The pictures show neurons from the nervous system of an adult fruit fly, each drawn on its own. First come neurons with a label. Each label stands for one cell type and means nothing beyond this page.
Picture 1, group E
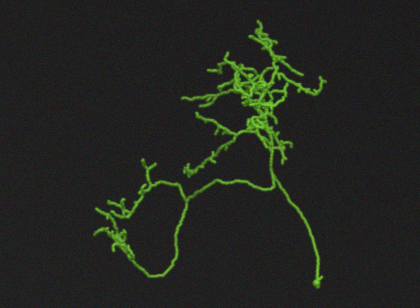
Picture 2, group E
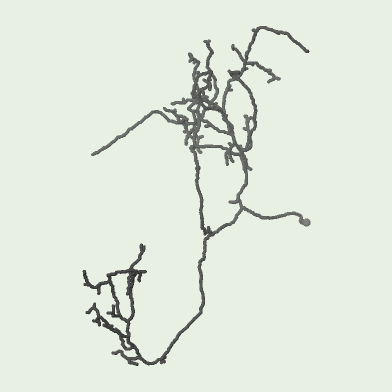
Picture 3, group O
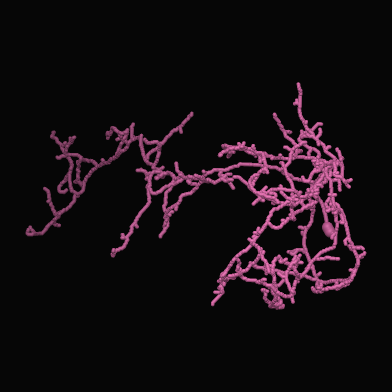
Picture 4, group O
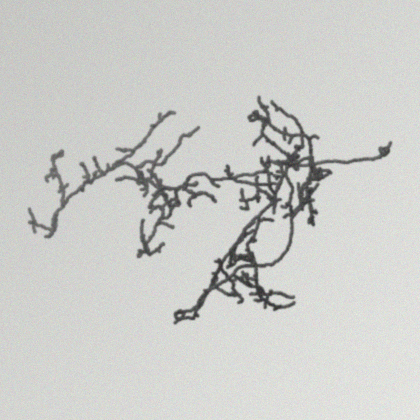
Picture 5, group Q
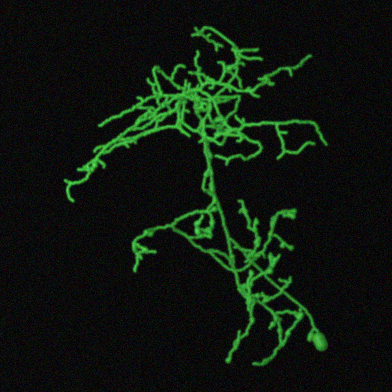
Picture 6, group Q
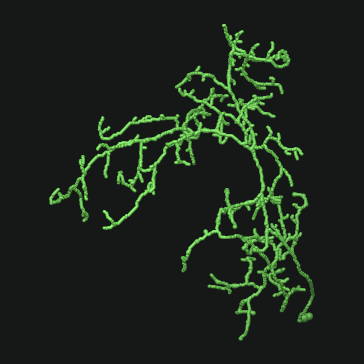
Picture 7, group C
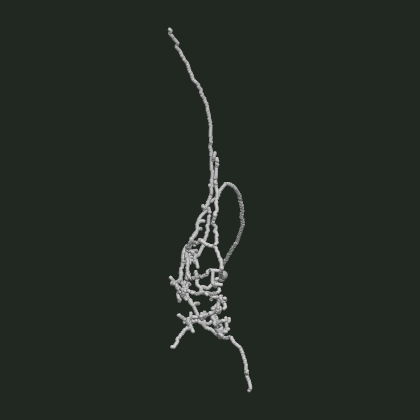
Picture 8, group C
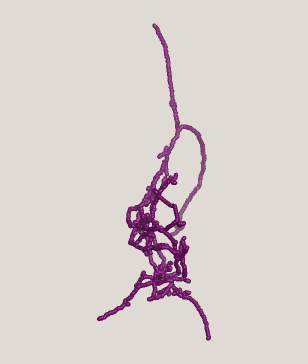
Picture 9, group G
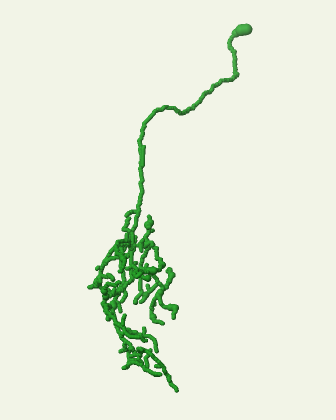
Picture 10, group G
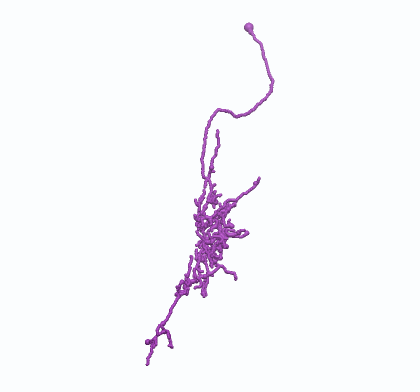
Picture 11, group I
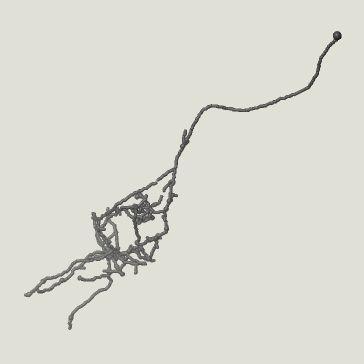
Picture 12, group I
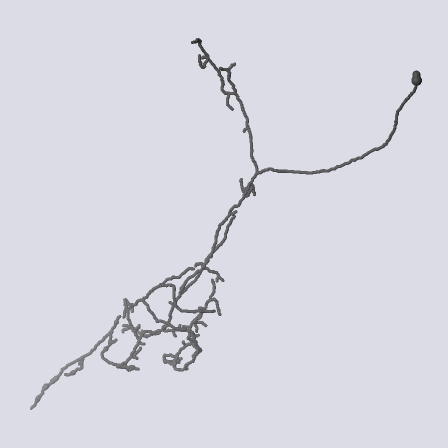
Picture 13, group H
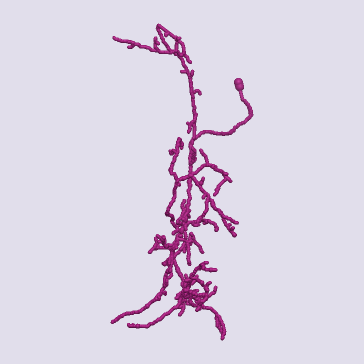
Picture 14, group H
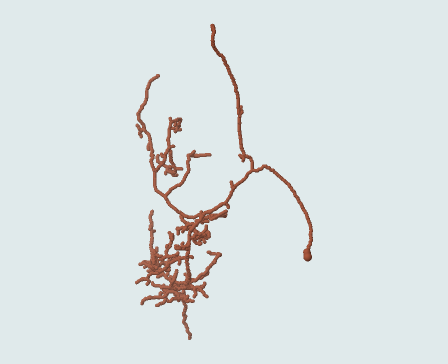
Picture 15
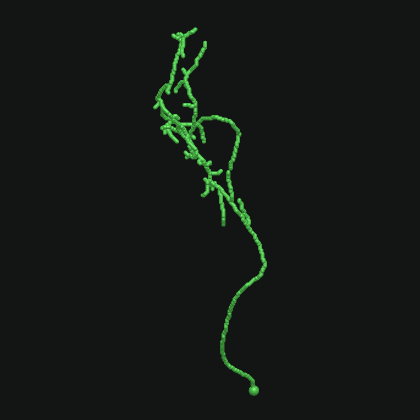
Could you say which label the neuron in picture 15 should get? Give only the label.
group I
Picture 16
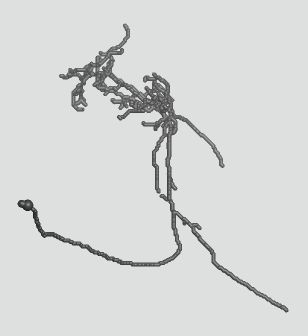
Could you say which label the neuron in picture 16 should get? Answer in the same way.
group C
